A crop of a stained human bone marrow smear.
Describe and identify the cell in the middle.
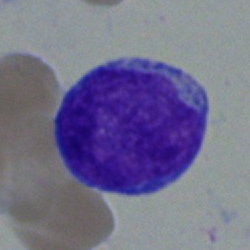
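This cell has a round, smooth outline. Its chromatin is finely stippled purple, without heavy dark clumps. The cytoplasm is deep blue and forms a thin rim that is widest at the upper right. The cell is a blast.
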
